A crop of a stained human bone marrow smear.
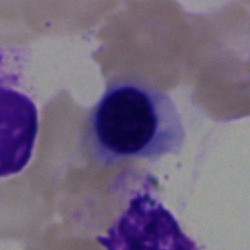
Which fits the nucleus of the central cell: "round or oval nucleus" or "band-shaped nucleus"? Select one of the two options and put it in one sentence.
What the nucleus forms is one compact round or oval mass.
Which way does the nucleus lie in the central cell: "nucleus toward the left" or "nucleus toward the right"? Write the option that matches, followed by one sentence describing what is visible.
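Nucleus toward the left. The nucleus sits off-centre, toward the left side of the cell.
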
